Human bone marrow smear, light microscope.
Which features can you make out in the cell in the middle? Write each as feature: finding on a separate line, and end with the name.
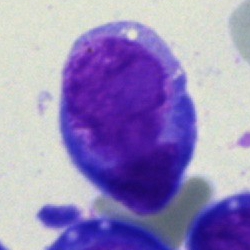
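Shape: oval, longer top to bottom than side to side
Nucleus: fills most of the cell
Granules: none seen in cytoplasm
Vacuole: single, small, clear, at top edge
Name: blast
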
